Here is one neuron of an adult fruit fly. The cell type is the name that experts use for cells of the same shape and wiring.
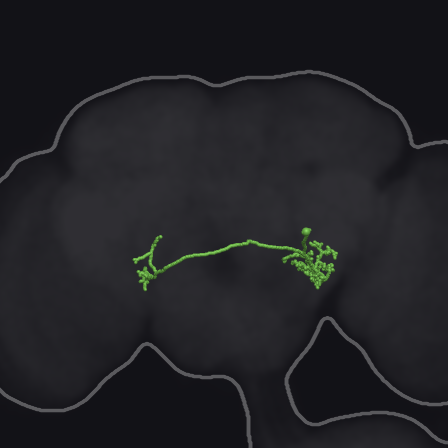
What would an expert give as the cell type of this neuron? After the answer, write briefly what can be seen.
It is of cell type WED166_d. This is a central-brain intrinsic neuron. In this view it is more than twice as wide as it is tall.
